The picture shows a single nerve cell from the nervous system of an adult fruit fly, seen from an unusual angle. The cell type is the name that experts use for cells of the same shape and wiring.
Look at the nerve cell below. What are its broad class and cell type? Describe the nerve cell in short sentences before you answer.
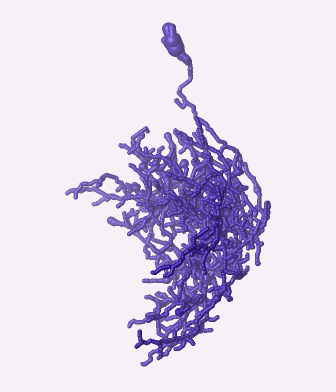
Its cell body lies at the top of the picture. The picture shows dozens of branch ends. It is a nerve-cord intrinsic neuron. The cell type is INXXX348.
